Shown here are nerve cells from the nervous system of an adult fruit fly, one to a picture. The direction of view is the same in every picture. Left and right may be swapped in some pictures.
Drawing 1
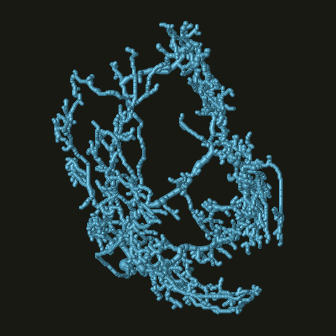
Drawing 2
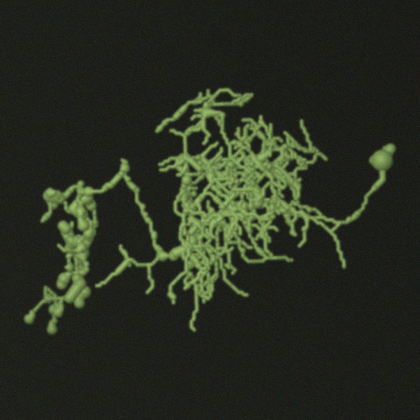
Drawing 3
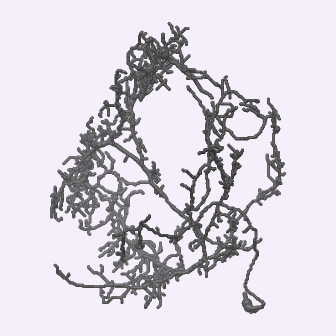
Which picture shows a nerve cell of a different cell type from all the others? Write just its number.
2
